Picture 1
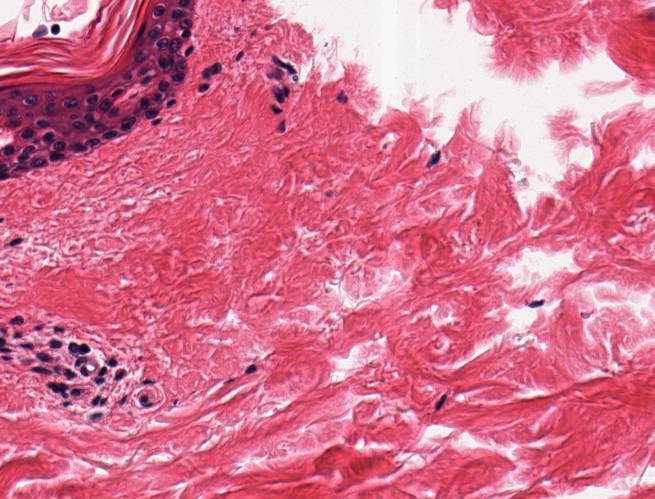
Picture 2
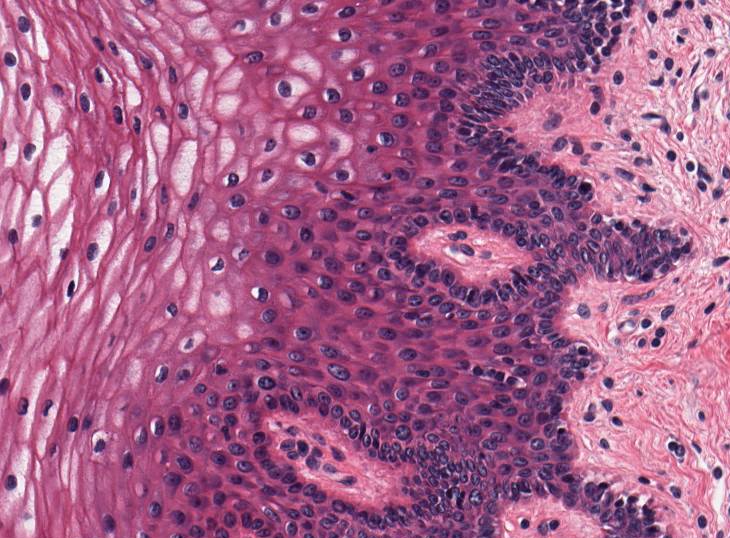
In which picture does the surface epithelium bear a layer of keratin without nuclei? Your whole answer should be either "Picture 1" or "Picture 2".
Picture 1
